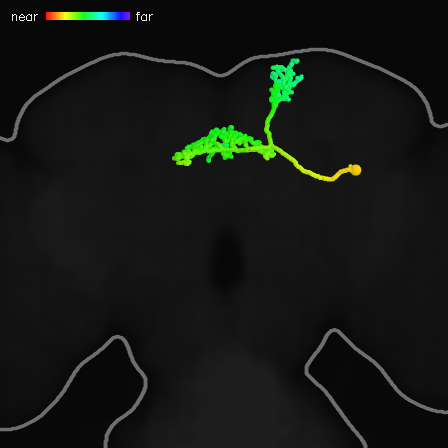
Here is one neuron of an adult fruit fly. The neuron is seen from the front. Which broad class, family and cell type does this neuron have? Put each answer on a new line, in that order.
central-brain intrinsic neuron
hemilineage AOTUv4_ventral
FB8G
